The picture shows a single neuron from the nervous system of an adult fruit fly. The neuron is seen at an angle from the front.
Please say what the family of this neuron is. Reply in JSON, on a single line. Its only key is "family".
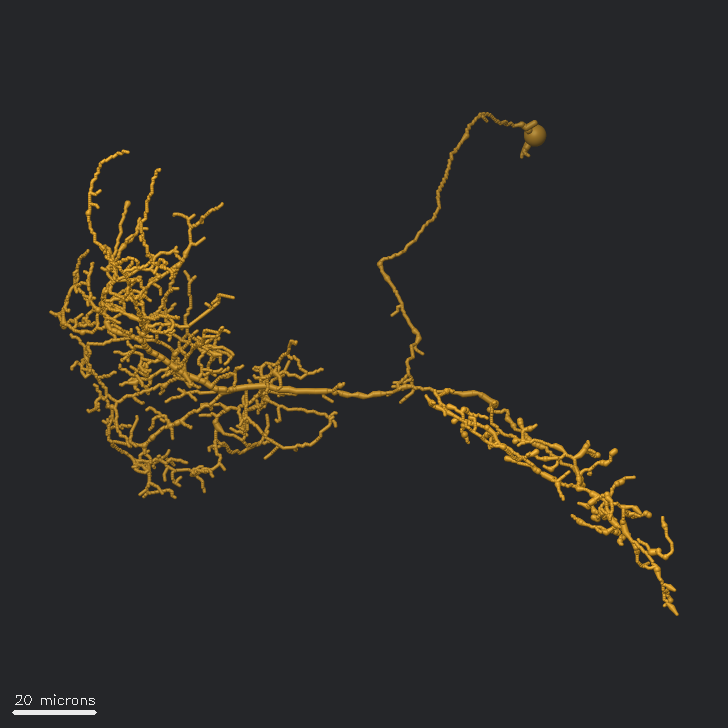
{"family": "hemilineage DM5_central"}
